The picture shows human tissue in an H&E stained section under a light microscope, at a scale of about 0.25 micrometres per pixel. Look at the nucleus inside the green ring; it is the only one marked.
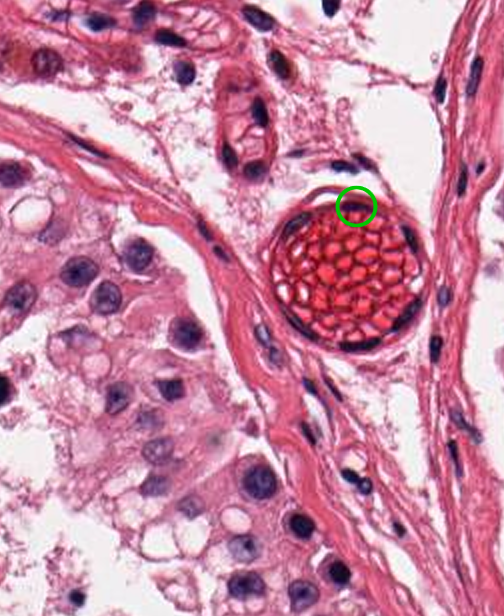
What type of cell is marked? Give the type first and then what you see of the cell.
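It is an endothelial cell. The nucleus is thin, flattened and dark, and curves along the inner rim of the vessel wall. Almost no cytoplasm can be made out; the cell amounts to a thin pink line extending from the nucleus along the wall. A thin pale gap separates it from the outer pink arc of the vessel wall above.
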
